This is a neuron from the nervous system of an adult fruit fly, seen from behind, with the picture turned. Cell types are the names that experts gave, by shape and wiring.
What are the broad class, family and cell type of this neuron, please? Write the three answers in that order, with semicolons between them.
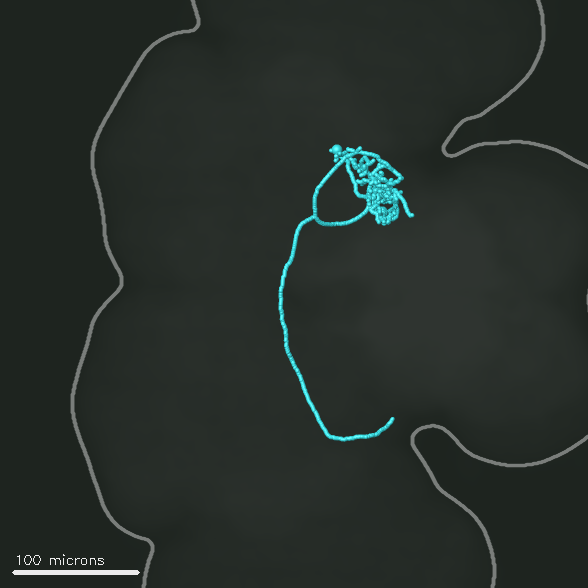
central-brain intrinsic neuron; hemilineage ALl1_ventral; CB2789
